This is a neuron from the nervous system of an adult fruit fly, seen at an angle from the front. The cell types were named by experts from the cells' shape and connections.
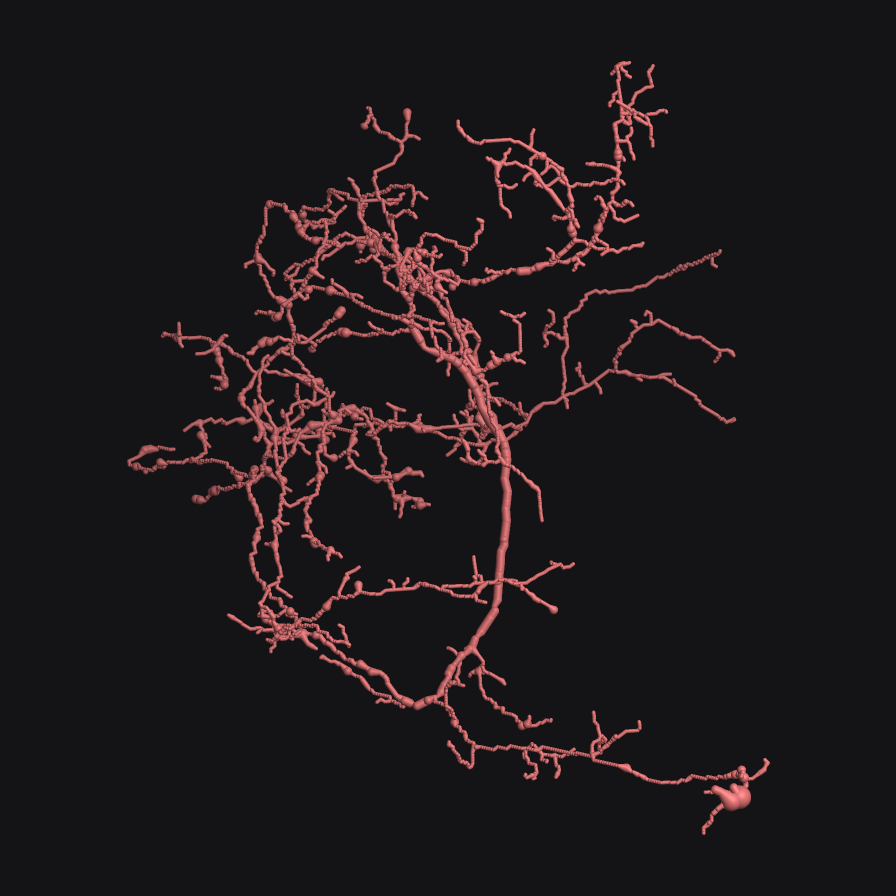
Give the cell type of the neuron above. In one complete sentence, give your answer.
The cell type name for this neuron is CB3977.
